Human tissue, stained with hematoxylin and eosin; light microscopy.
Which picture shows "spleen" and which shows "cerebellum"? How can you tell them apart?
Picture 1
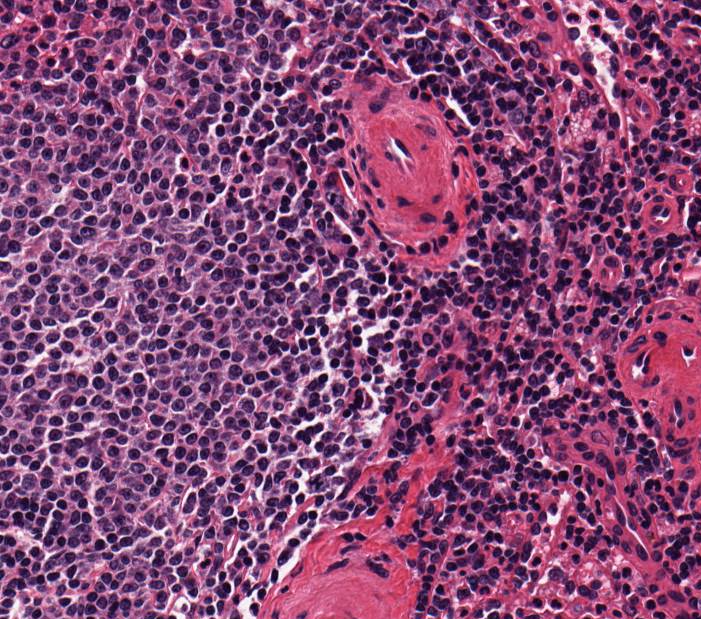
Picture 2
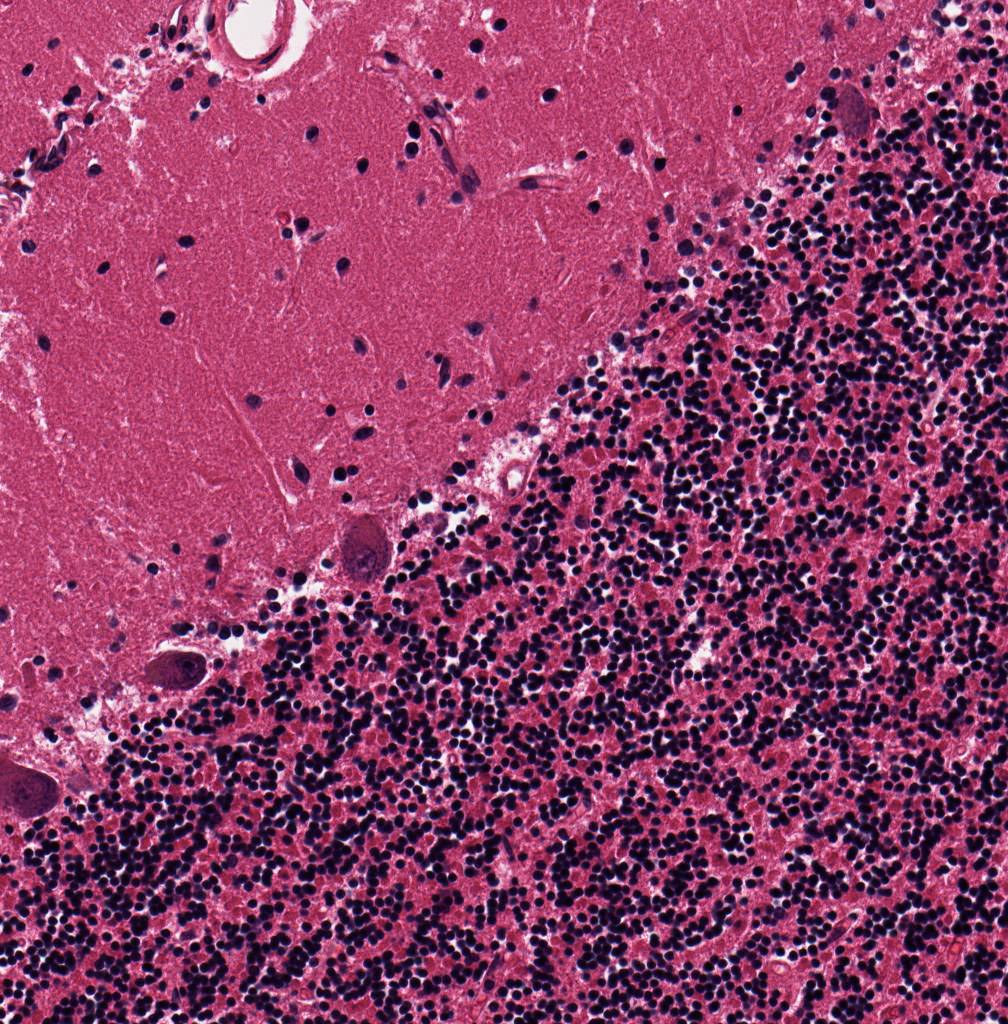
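Here, picture 1 is spleen and picture 2 is cerebellum. In the spleen I notice thick-walled pink vessels: one near the top centre with concentric layers around a narrow slit-like lumen, others at the bottom and right edges, their walls holding elongated nuclei along the pink layers. Most cells in its right half are lymphocytes with round dark nuclei and scant cytoplasm. The cerebellum, by contrast, is divided by a diagonal boundary into a pale pink, sparsely nucleated layer at upper left and a densely cellular layer at lower right. That lower right layer is crowded with small, round, dark-staining nuclei with very little visible cytoplasm, interrupted by small pink, nucleus-free islands. And along the boundary I can pick out a few large neurons lying singly, each with abundant purplish cytoplasm.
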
